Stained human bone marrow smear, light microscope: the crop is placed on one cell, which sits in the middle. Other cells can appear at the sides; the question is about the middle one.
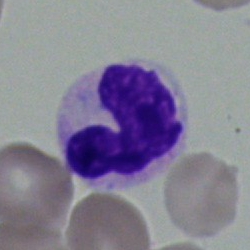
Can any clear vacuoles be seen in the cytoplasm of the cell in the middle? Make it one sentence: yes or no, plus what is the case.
No, the cell's cytoplasm contains no vacuoles.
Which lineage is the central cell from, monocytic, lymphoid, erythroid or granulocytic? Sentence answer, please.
Attributed to the granulocytic lineage is the centrally located cell.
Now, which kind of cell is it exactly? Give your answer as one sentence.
At the center of the crop sits a band neutrophil.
